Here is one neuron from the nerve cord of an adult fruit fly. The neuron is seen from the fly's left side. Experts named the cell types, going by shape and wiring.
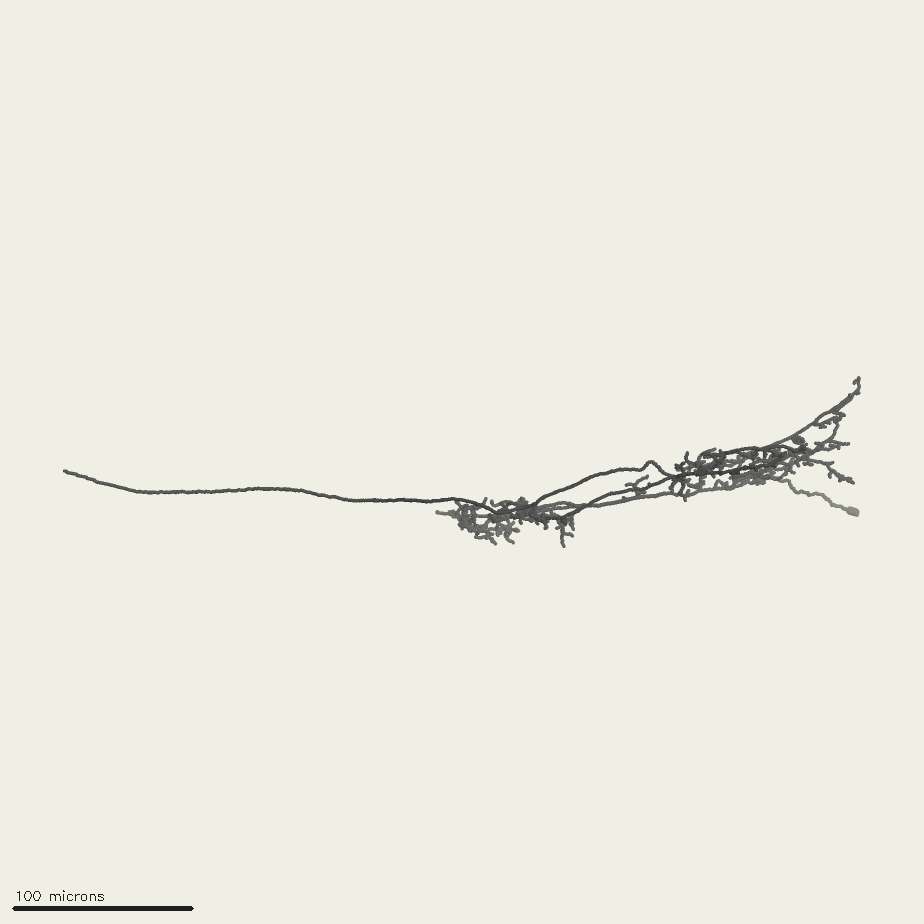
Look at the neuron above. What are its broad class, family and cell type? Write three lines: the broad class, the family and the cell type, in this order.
ascending neuron
hemilineage 08B
AN08B034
